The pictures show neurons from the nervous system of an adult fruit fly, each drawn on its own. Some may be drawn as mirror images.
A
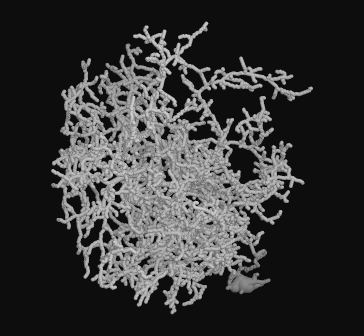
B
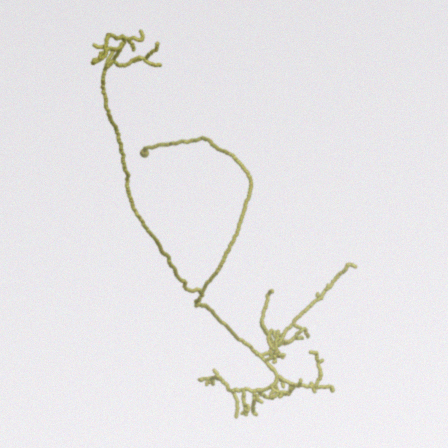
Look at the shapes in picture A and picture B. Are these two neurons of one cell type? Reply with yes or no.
no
